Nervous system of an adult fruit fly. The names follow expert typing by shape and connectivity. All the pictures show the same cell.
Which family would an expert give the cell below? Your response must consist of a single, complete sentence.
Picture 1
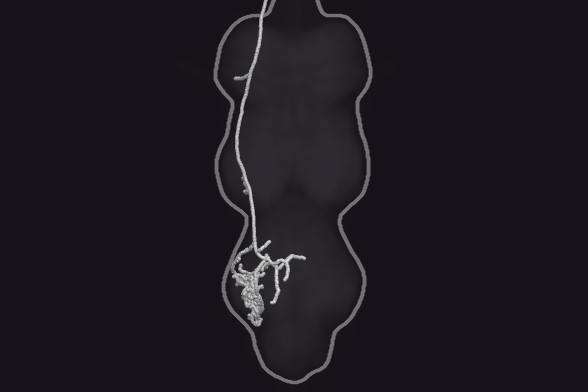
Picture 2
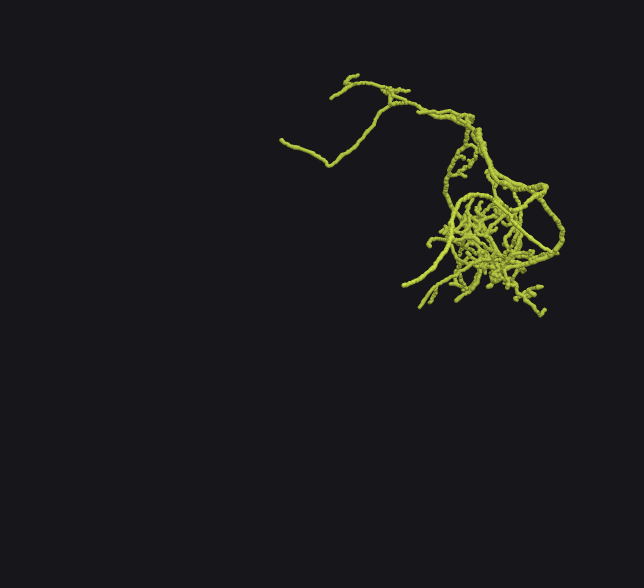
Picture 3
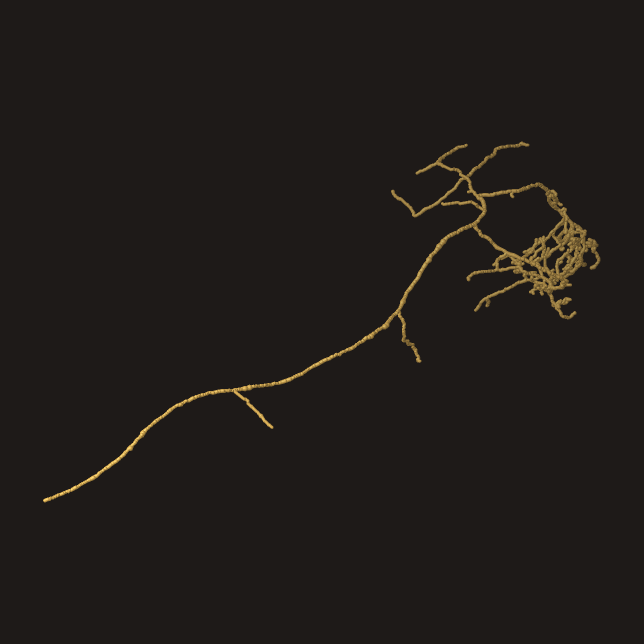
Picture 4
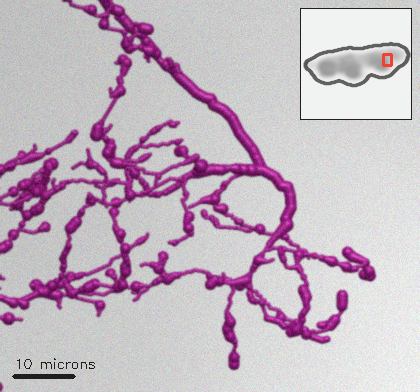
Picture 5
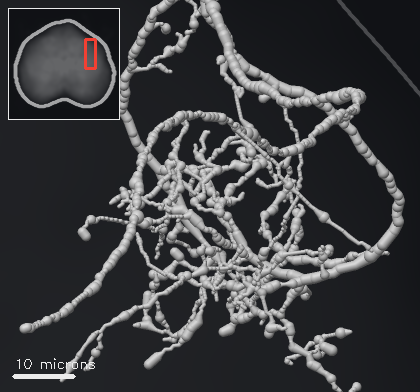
As its family, the neuron has DNg.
